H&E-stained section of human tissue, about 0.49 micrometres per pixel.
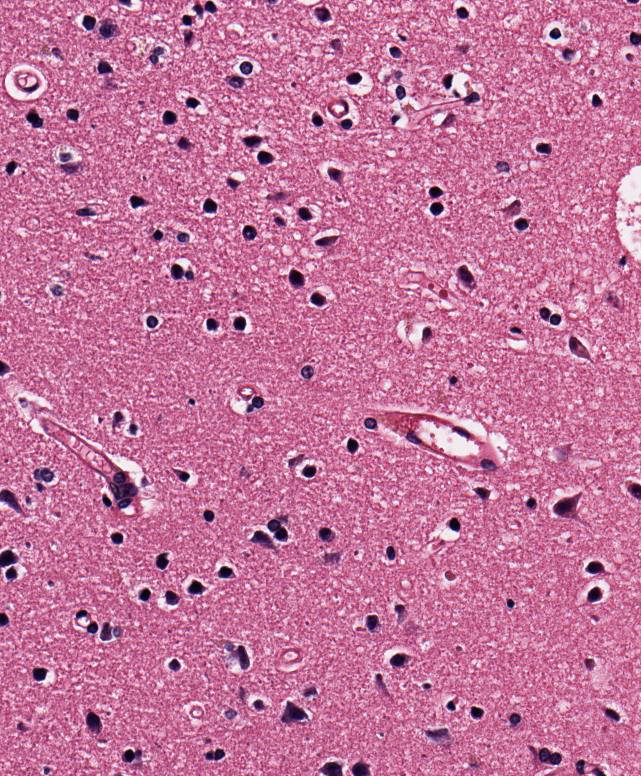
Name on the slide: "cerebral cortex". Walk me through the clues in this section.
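In this section of cerebral cortex, the whole field is a fairly uniform, finely granular pink matrix, with cells scattered singly through it and no organised units. Most of those cells are small, round, dark-staining nuclei with little visible cytoplasm, spread evenly across the field.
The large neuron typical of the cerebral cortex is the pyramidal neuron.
That is where this field fits less neatly: the cells you see are mostly small round nuclei rather than large neurons. There is no epithelium, no gland and no fat cell anywhere in view. Notice, too, the clear empty halos around many cells and around both central vessels, where the tissue has shrunk away from them.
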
